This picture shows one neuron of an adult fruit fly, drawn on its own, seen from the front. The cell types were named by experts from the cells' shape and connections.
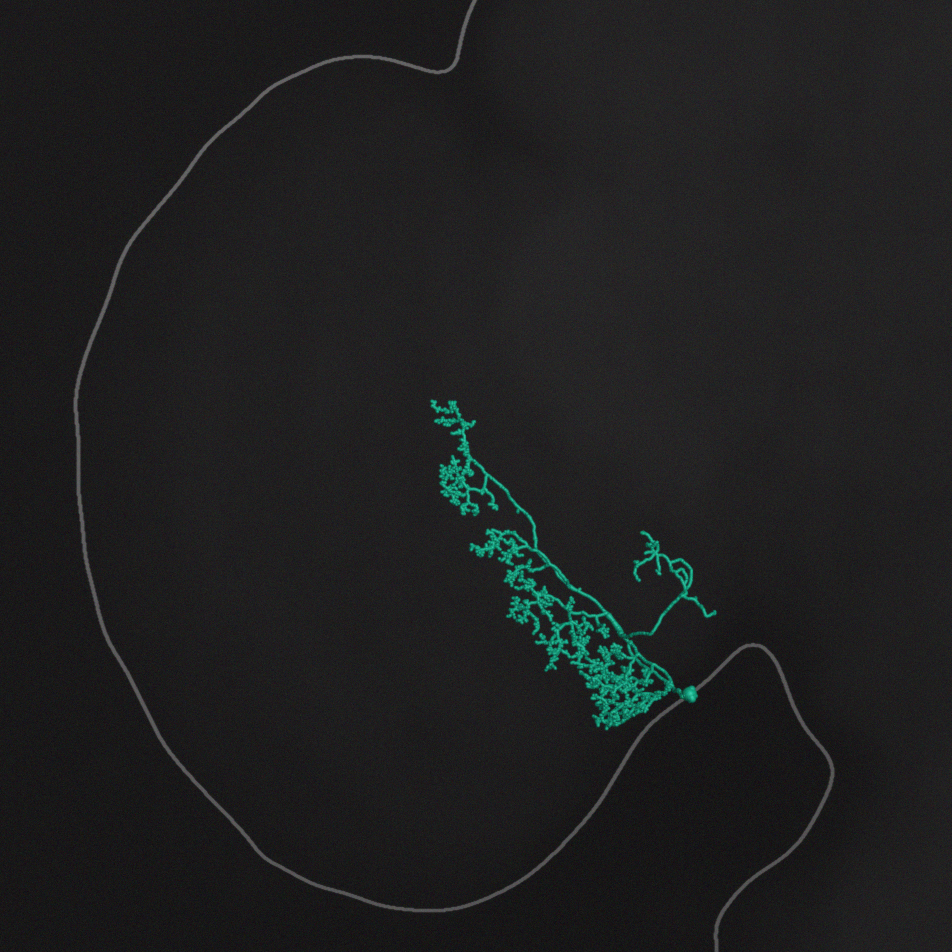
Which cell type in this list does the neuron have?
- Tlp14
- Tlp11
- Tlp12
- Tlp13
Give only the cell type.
Tlp14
